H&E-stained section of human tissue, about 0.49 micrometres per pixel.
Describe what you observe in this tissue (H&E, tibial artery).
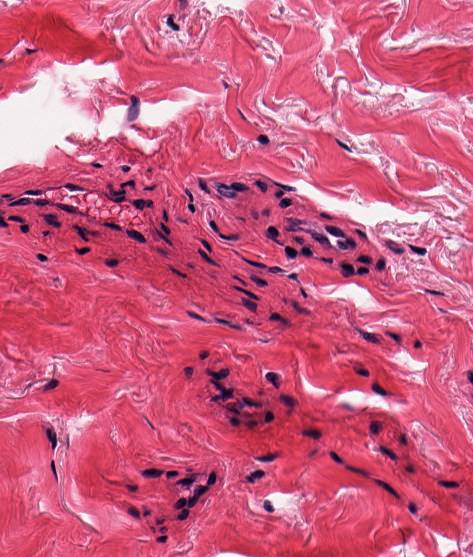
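A cellular band of spindle cells with elongated dark nuclei crosses the middle of the field obliquely from left towards right. At its left end lies a small cluster of clear, finely vacuolated cells. Further small clusters of dark nuclei sit within the collagen in the lower centre and lower left. Outside the cellular groups, nuclei scattered singly in the collagen are sparse, small, thin and dark.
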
